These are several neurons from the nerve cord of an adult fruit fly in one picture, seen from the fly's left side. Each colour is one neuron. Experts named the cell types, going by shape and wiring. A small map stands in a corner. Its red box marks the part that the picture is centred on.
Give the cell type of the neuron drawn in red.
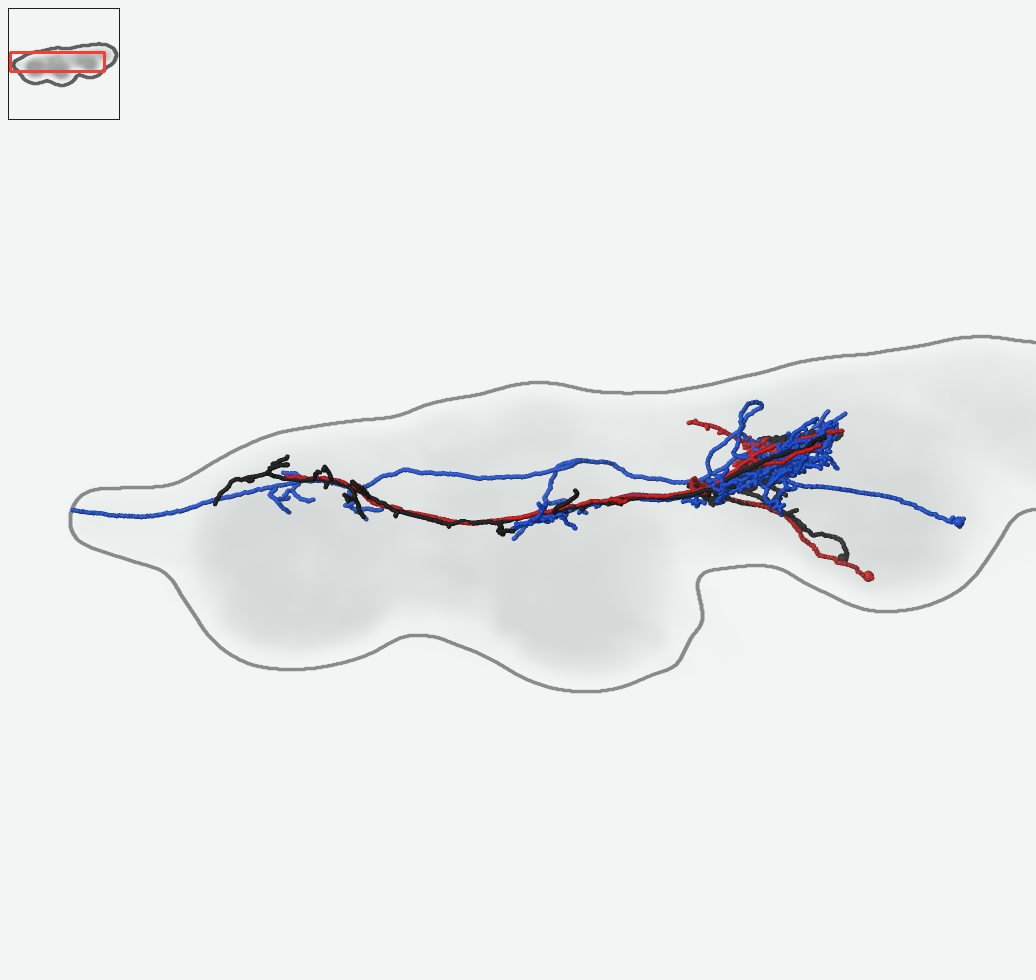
IN08B082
